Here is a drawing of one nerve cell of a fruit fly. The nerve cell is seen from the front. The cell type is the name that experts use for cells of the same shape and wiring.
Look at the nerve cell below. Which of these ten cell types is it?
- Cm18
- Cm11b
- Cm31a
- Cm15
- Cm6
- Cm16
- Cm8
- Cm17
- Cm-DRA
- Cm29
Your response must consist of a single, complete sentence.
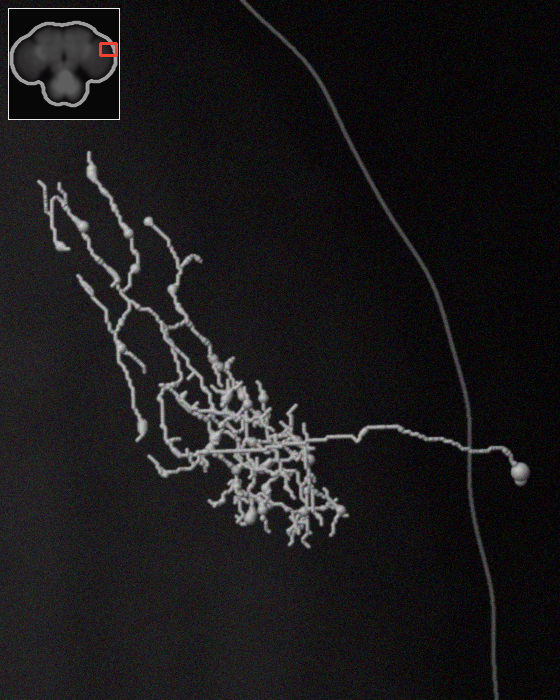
The neuron here is of the cell type Cm8.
